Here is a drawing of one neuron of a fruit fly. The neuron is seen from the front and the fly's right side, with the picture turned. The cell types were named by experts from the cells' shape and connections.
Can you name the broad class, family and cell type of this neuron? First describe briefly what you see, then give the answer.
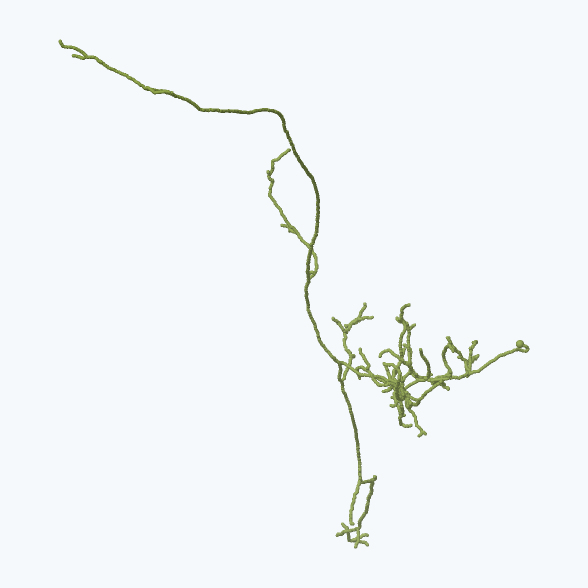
The cell body can be seen on the right of the picture. Dozens of branch ends can be seen. This is an ascending neuron. Its family is hemilineage 07B. It is of cell type AN07B045.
